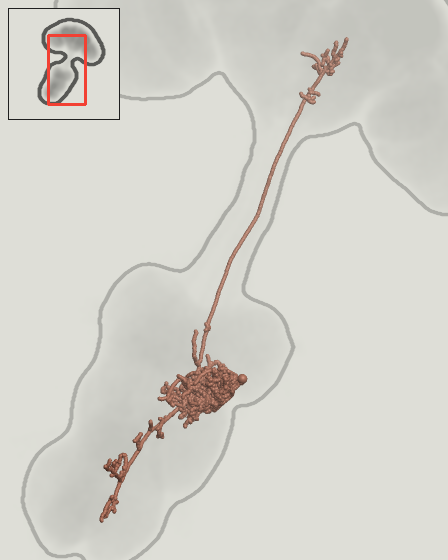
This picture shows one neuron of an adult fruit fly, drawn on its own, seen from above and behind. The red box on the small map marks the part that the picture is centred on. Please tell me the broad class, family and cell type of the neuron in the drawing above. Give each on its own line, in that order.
ascending neuron
hemilineage 17A
AN17A003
